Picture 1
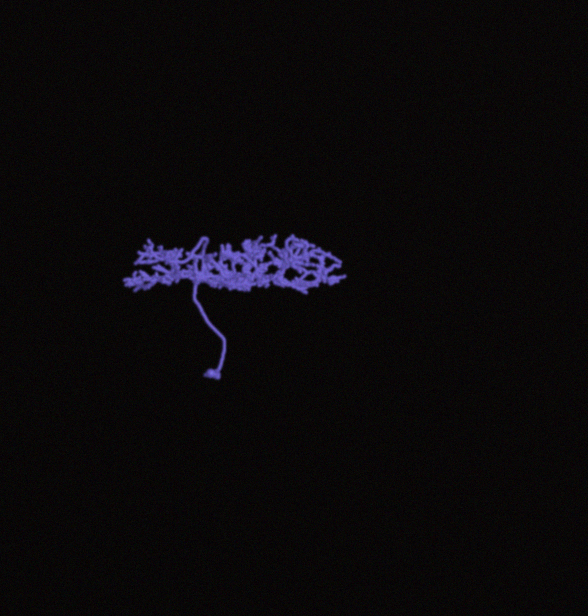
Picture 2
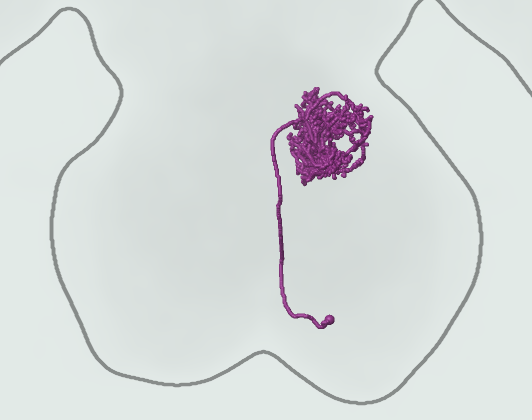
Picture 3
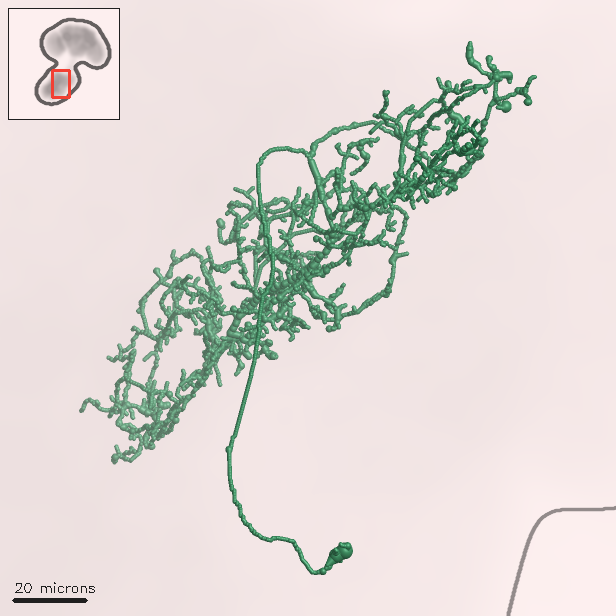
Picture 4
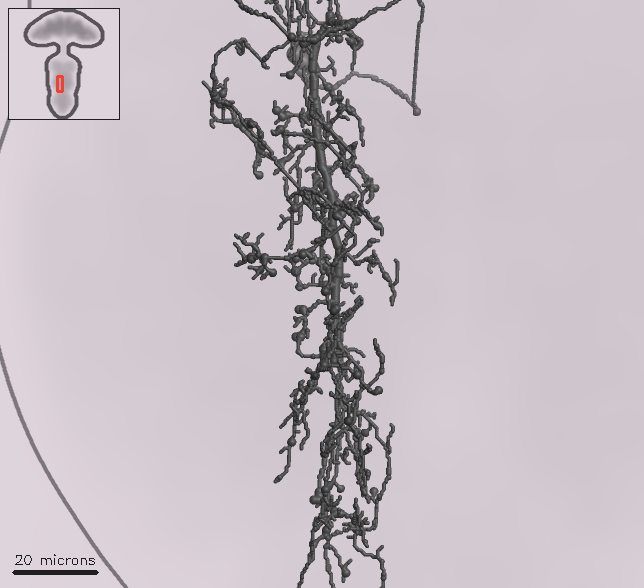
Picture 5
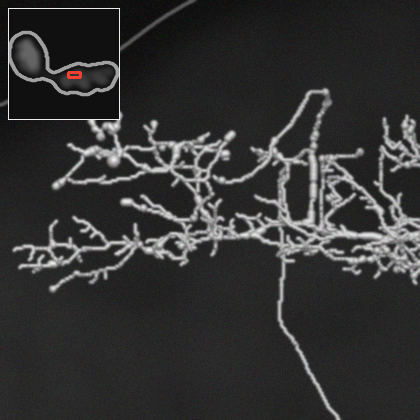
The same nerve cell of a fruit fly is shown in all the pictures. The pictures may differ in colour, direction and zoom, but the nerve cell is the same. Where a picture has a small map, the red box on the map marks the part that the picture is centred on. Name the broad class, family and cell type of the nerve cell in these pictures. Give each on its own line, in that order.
nerve-cord intrinsic neuron
hemilineage 02A
IN02A018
